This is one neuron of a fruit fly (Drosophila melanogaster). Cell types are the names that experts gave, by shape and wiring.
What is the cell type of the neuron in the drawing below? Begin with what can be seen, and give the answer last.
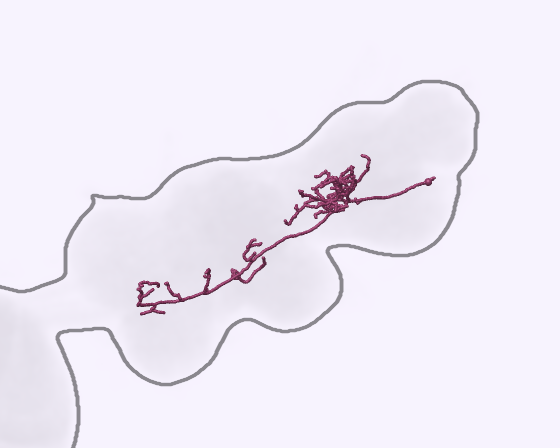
The cell body can be seen on the right of the picture. In this view it is wider than it is tall. This is a nerve-cord intrinsic neuron. It is of cell type IN05B070.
